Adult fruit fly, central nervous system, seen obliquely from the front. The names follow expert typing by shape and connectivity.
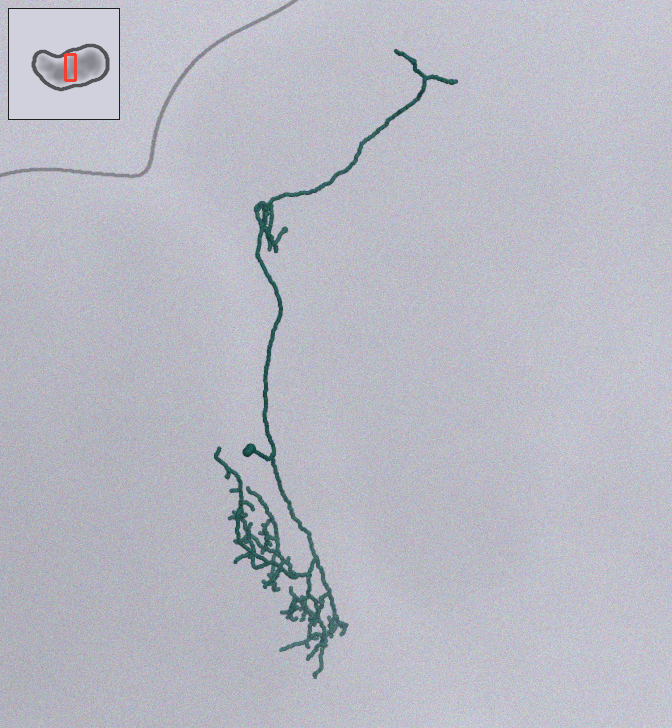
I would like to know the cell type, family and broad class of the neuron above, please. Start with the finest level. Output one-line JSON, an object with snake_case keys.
{"cell_type": "LoVP4", "family": "LoVP", "broad_class": "visual projection neuron"}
